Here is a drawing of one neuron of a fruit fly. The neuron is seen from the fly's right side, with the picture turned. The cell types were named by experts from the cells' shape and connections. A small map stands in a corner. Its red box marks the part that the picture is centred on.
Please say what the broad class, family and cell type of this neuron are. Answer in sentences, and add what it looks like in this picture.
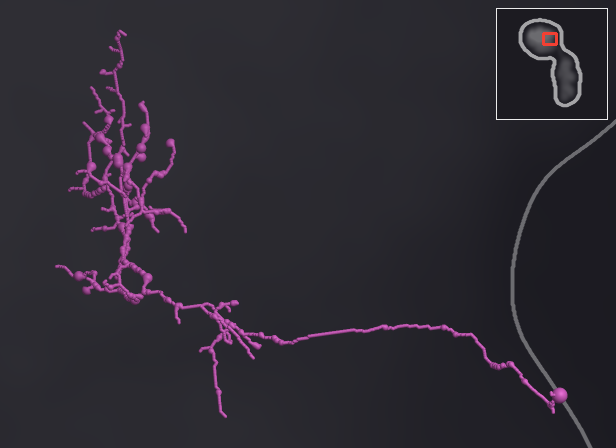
This is a central-brain intrinsic neuron. Its family is hemilineage LB3. It is of cell type CB1233. The cell body is at the lower right of the picture. Dozens of branch ends can be seen.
